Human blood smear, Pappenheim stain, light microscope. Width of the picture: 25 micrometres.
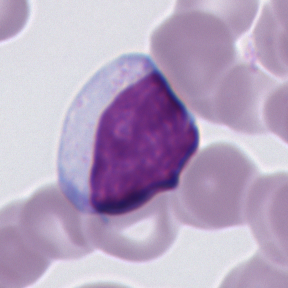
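Large granular lymphocyte, stained peripheral blood smear. Nucleus off-centre, filling the right part of the cell; crescent of cytoplasm on the left. Nuclear outline angular, with blunt corners rather than a smooth curve. Cytoplasm pale blue-grey, a few fine pink-purple granules scattered in it.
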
